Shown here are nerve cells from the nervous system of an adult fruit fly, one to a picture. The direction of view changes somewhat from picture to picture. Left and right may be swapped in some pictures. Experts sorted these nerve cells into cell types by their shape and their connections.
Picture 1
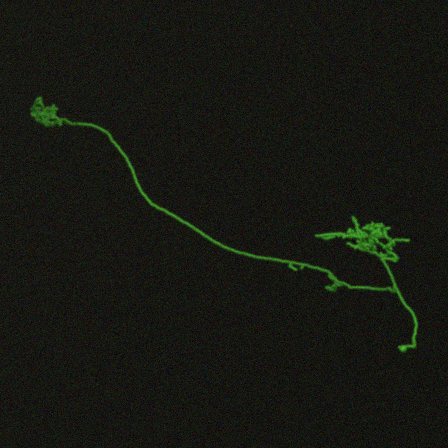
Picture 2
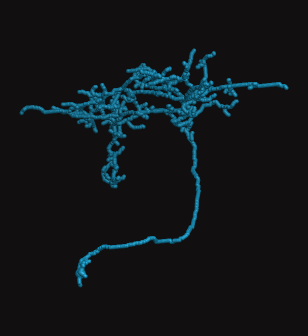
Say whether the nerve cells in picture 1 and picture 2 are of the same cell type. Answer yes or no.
no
